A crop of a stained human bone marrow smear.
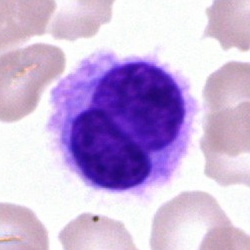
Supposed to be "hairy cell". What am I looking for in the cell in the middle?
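This is a hairy cell. Its outline is roughly round, with a fuzzy, ragged edge.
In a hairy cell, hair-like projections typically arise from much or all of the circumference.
The cytoplasm shows no coarse granules, which goes with the name.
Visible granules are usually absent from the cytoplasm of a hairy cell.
The cytoplasm forms a pale lilac rim that is widest on the left side.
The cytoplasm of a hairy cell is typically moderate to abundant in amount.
The larger nuclear lobe lies toward the upper right.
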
